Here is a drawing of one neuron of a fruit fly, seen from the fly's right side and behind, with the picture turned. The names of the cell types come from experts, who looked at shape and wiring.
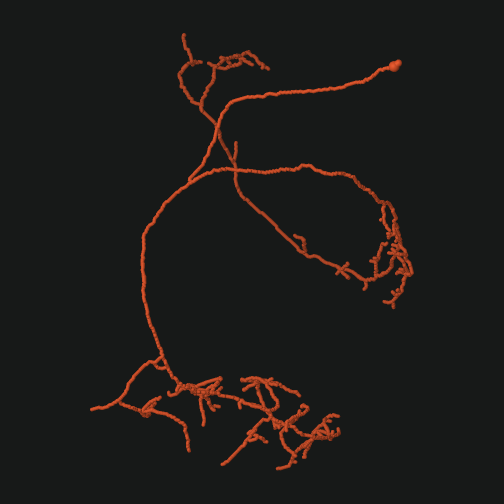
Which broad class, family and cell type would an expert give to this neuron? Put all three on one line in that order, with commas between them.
central-brain intrinsic neuron, hemilineage VPNp&v1_posterior, AVLP483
